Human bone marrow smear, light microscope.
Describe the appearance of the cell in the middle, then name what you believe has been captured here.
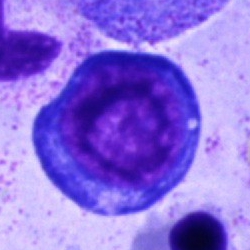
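Looking at the nucleus, I notice the chromatin is darker around its edge than in its centre. The cytoplasm stains deep blue, and its rim is wider at the lower left than at the upper right. There's also a small clear white spot at the right edge of the cell. This one is a proerythroblast.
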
